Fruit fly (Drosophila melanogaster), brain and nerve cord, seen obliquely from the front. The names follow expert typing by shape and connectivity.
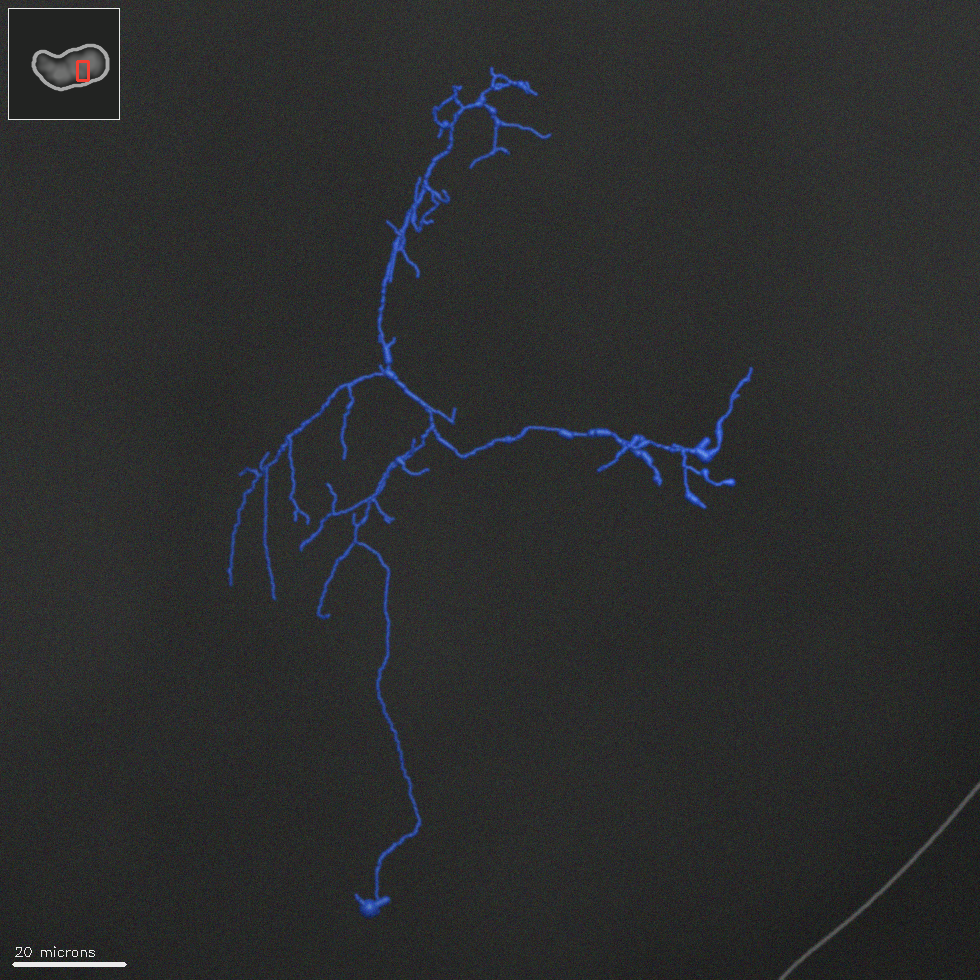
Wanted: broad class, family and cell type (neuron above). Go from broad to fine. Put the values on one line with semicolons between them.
central-brain intrinsic neuron; hemilineage LB3; GNG329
